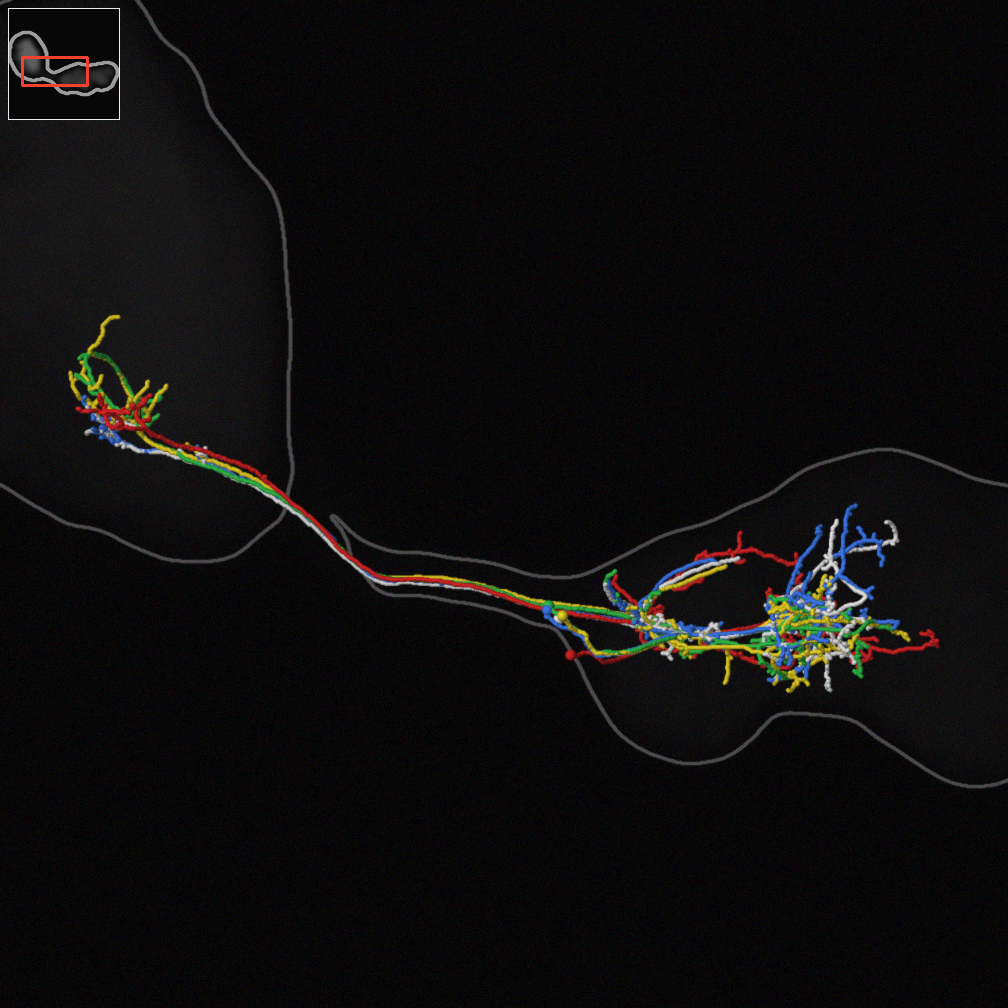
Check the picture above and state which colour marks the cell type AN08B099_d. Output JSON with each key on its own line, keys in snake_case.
{
 "colour": "blue"
}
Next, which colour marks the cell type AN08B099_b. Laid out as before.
{
 "colour": "green"
}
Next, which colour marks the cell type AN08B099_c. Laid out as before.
{
 "colour": "white"
}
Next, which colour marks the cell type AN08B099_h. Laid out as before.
{
 "colour": "red"
}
